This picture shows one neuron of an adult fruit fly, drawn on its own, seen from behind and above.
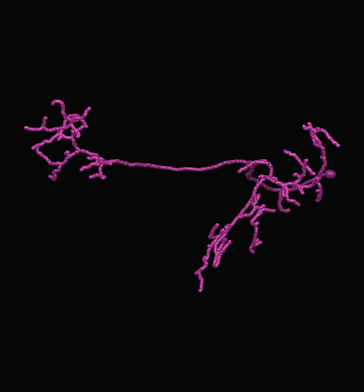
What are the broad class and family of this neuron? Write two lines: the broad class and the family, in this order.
central-brain intrinsic neuron
hemilineage MX7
